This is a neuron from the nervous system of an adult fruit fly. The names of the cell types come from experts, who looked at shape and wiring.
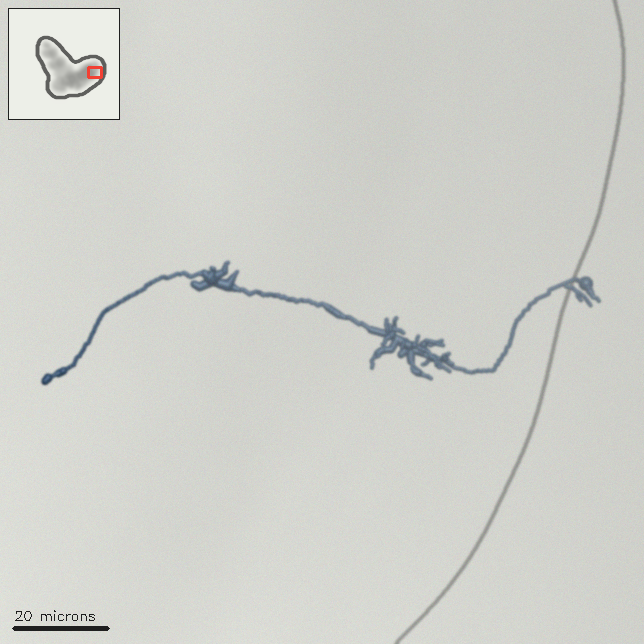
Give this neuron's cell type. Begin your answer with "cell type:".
cell type: Tm1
